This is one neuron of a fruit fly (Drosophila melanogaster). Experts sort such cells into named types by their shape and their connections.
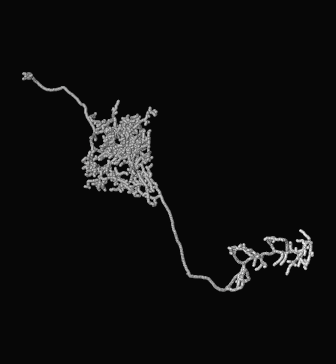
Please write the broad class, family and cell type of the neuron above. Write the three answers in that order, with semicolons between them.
descending neuron; hemilineage WEDd1; DNae003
